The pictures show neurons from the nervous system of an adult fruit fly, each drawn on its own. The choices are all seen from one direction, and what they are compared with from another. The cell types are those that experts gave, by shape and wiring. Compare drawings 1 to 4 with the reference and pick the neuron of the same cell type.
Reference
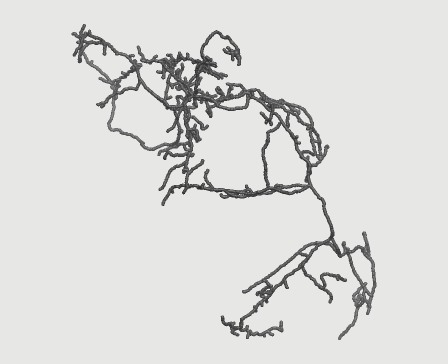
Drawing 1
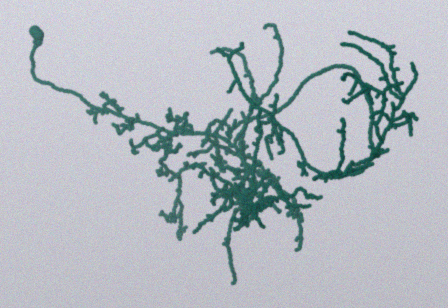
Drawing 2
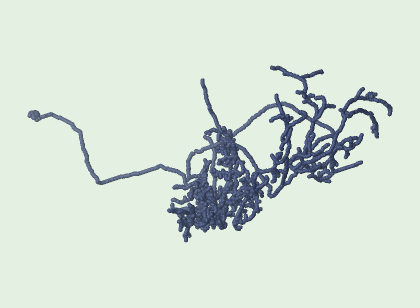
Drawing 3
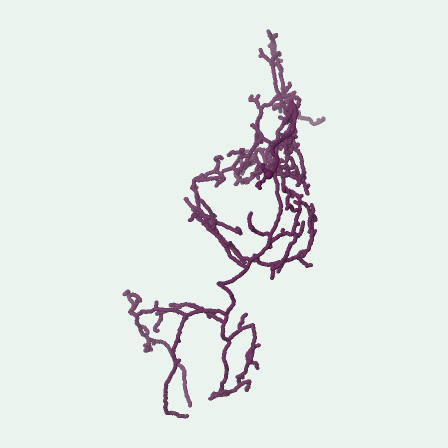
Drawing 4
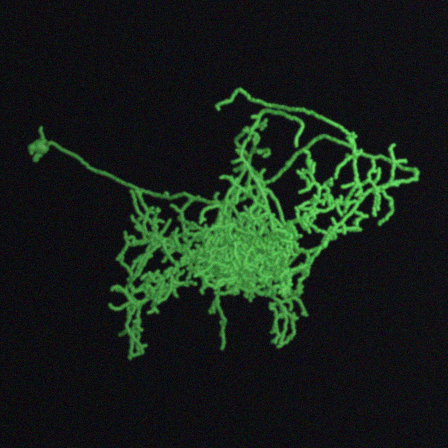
3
